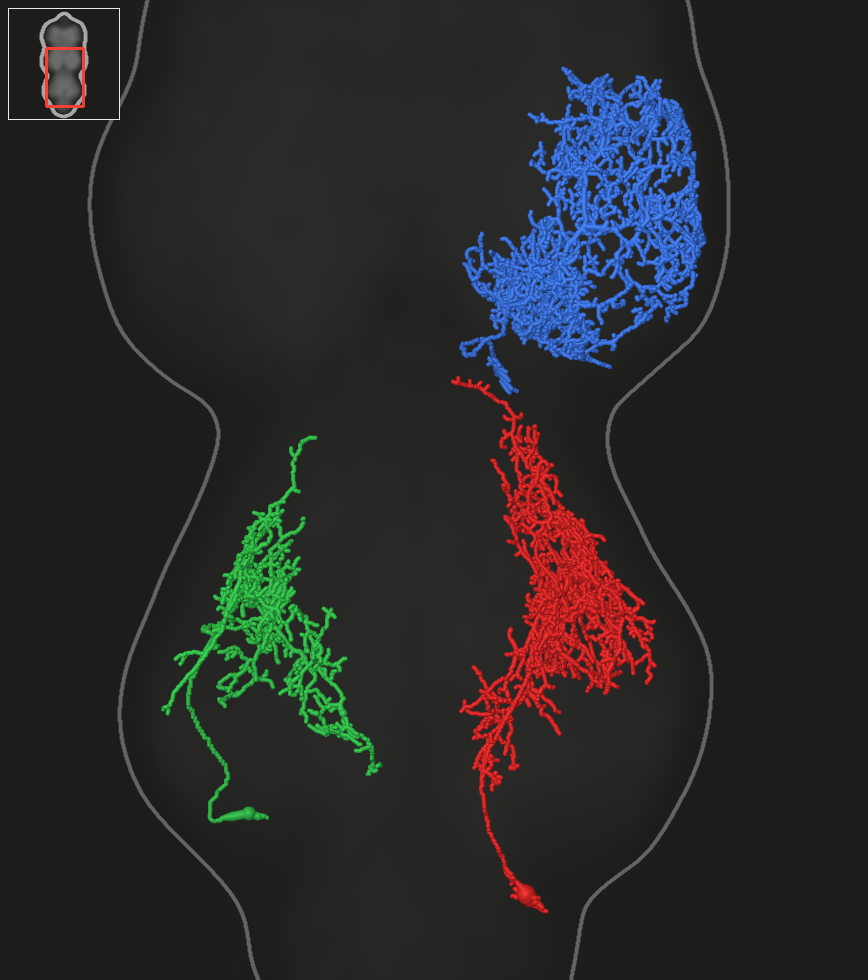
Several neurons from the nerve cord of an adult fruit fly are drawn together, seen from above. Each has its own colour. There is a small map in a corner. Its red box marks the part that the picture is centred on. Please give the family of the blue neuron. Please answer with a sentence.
The family is hemilineage 03B.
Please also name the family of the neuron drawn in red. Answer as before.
The family is hemilineage 21A.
